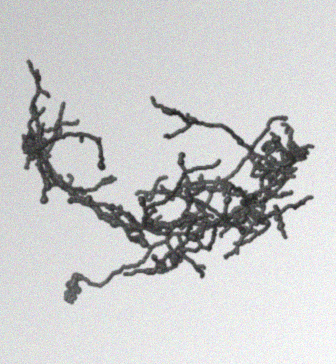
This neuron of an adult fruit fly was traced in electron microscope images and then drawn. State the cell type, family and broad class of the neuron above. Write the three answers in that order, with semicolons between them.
IN03A064; hemilineage 03A; nerve-cord intrinsic neuron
